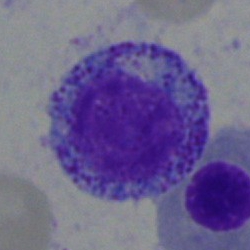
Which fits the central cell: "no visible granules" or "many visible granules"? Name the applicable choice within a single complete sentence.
Many granules are visible within its cytoplasm.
